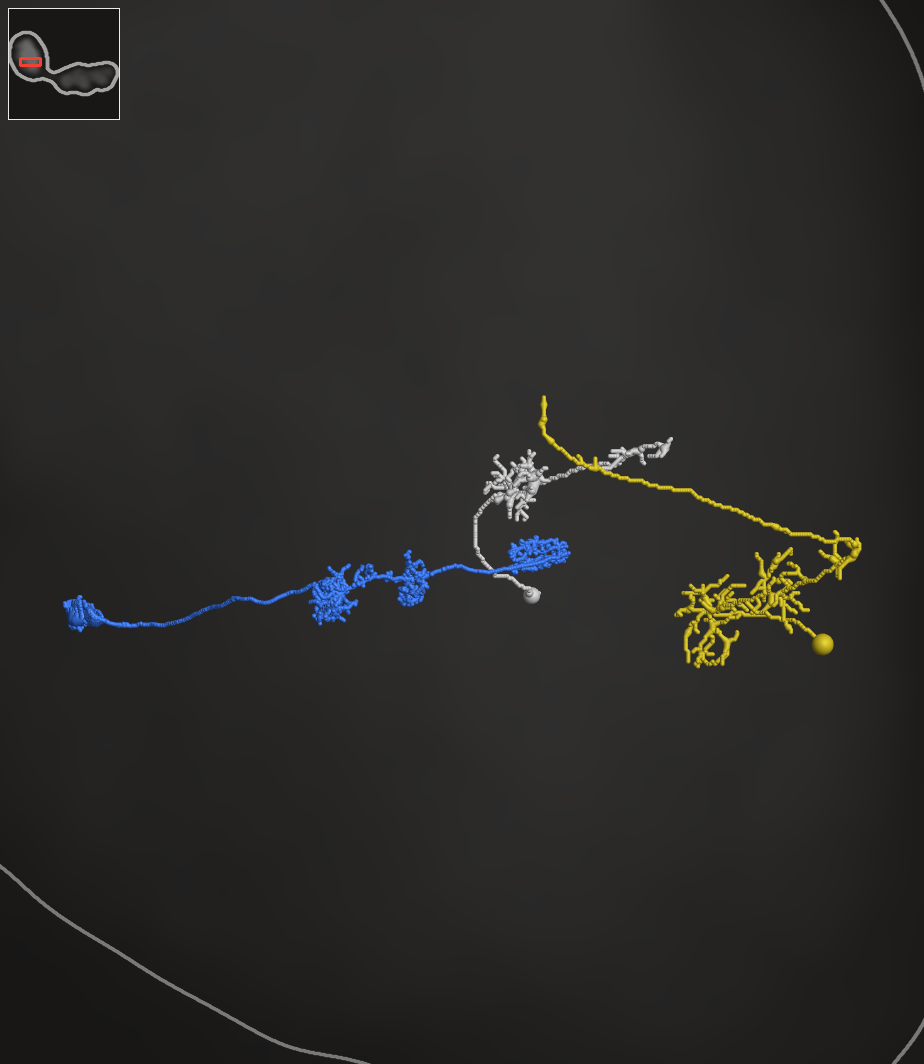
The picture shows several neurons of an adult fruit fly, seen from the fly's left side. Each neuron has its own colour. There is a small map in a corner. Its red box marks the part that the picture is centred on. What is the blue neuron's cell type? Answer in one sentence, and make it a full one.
The cell type of the neuron here is Mi1.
